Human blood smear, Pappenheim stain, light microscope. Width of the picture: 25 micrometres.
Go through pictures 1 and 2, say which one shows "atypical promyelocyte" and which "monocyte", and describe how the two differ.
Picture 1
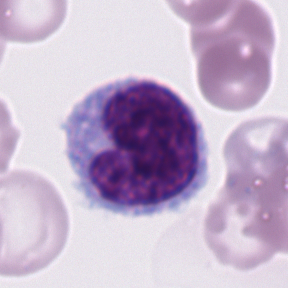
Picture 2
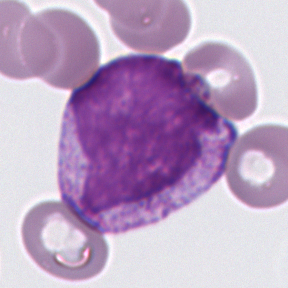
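In picture 1, a monocyte; in picture 2, an atypical promyelocyte. Outline: roughly round in picture 1, with a finely frayed border. In picture 2 it is angular and roughly triangular. Nucleus, picture 1: indented on the left, folded and kidney-like. Chromatin dark purple and patchy, with lighter areas between dense clumps.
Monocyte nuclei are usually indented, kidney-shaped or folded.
Nucleus, picture 2: a single unlobed mass filling most of the cell. Cytoplasm: pale greyish-blue in picture 1. In picture 2 it forms a band along the left side and bottom.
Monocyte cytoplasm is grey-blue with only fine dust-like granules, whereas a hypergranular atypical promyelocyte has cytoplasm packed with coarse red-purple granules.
No clear vacuoles in either cell.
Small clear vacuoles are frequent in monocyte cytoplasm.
Picture 1 measures: cell about 13 micrometres across, nucleus about 10 micrometres, nucleus about 70% of cell area. Picture 2: several red cells touching the cell edge.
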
